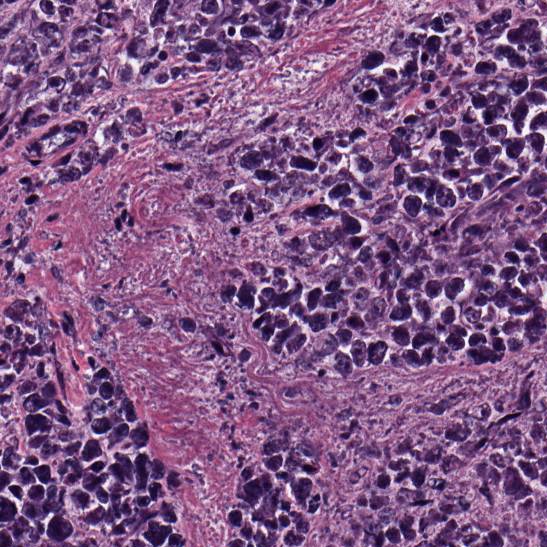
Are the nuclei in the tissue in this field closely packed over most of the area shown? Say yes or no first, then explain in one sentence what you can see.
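Yes. The crowded cells have scant cytoplasm, so their nuclei lie almost touching.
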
